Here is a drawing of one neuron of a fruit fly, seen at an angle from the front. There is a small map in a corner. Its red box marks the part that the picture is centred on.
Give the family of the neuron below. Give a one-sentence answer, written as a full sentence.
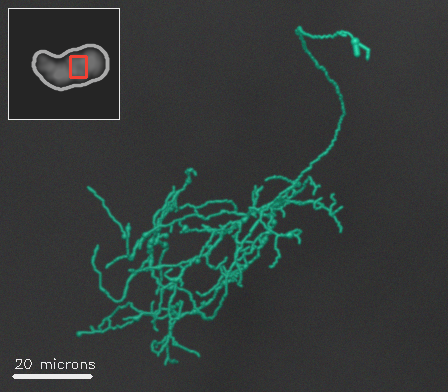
The family designation of this neuron is hemilineage AOTUv1_ventral.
